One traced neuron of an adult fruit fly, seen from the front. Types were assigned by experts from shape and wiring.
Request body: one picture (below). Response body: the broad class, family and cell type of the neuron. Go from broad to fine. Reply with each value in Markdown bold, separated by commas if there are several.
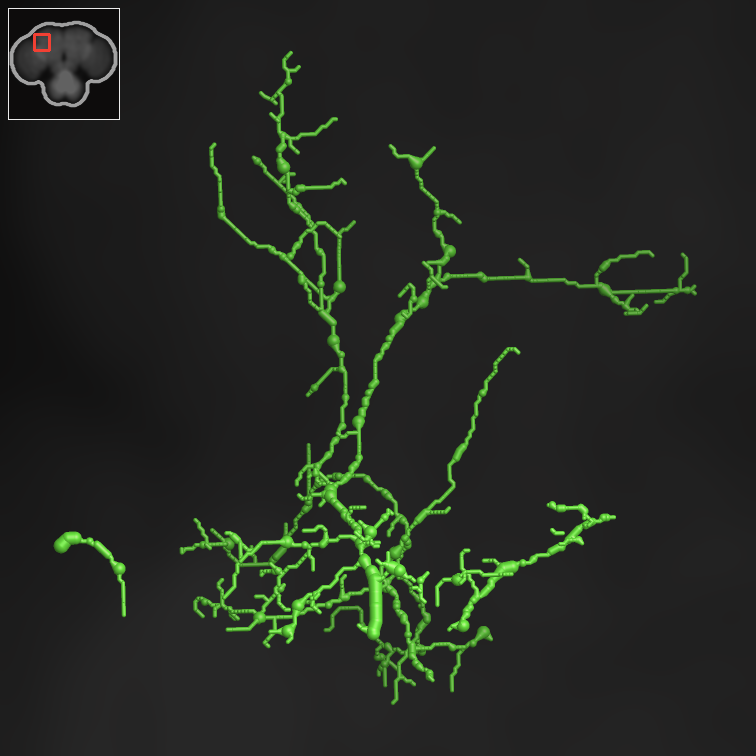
**central-brain intrinsic neuron**, **hemilineage VLPl2_medial**, **CB2330**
